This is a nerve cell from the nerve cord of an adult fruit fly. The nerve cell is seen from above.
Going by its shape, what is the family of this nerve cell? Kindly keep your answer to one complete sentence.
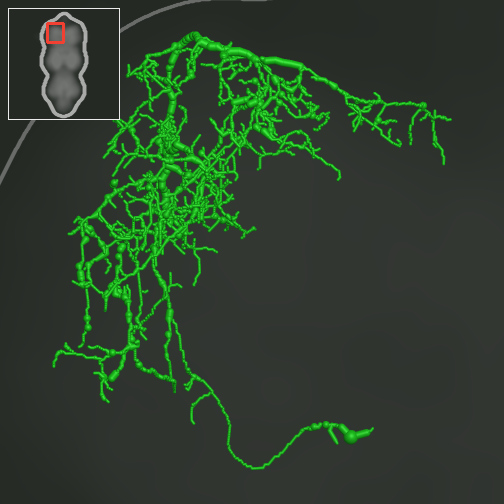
Family hemilineage 04B includes the nerve cell shown here.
